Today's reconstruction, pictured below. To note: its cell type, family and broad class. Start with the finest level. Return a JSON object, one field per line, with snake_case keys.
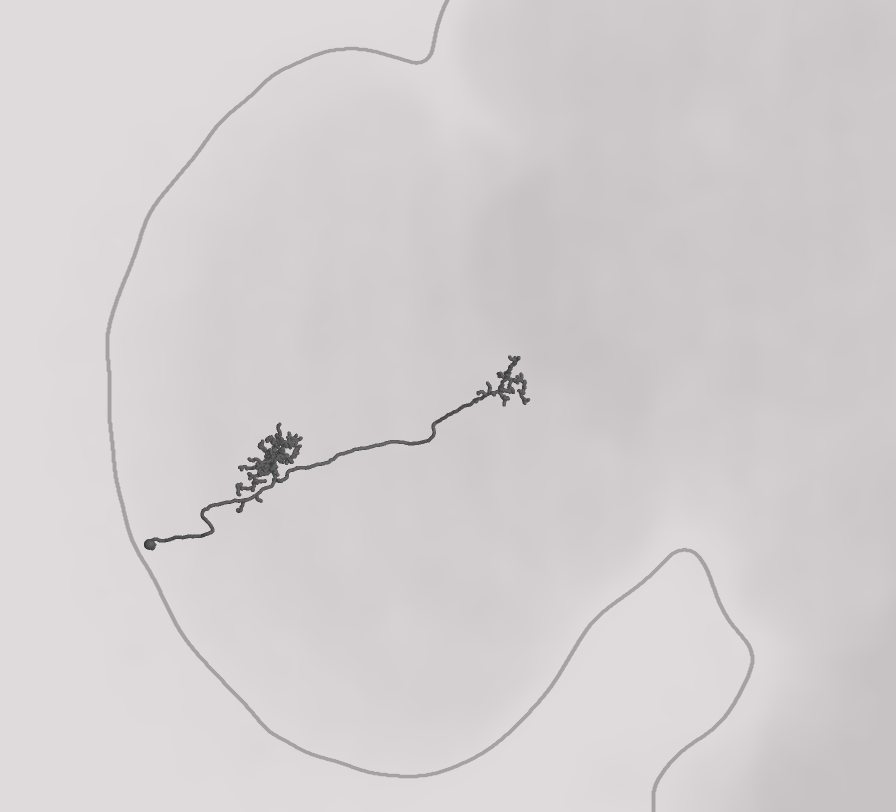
{
 "cell_type": "Tm29",
 "family": "Tm",
 "broad_class": "optic-lobe intrinsic neuron"
}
